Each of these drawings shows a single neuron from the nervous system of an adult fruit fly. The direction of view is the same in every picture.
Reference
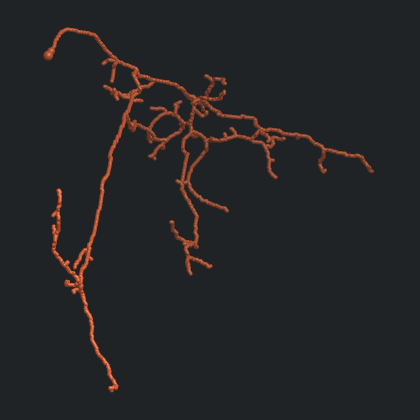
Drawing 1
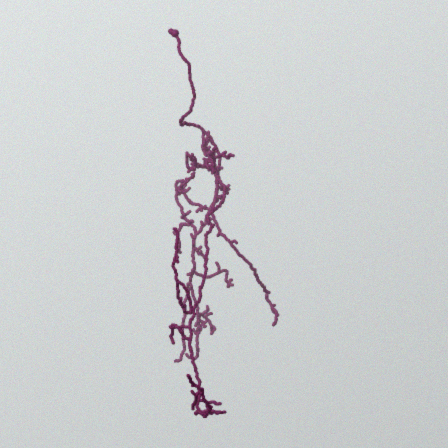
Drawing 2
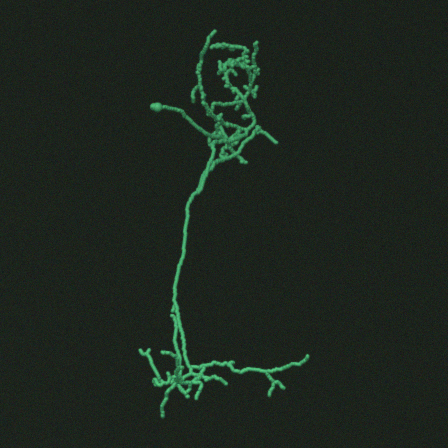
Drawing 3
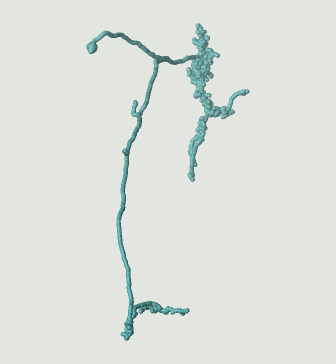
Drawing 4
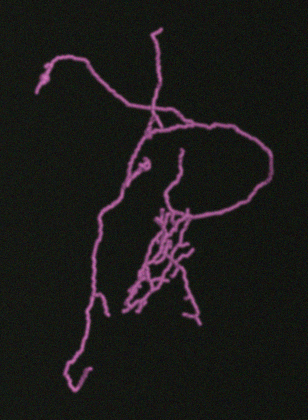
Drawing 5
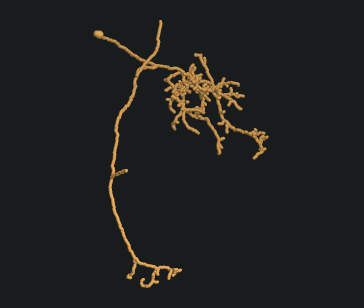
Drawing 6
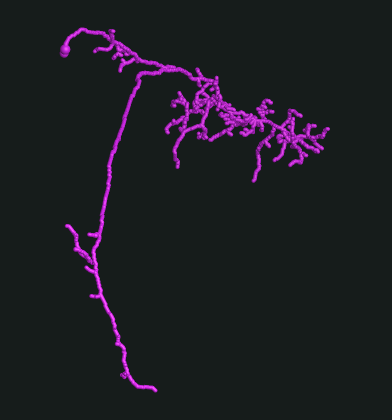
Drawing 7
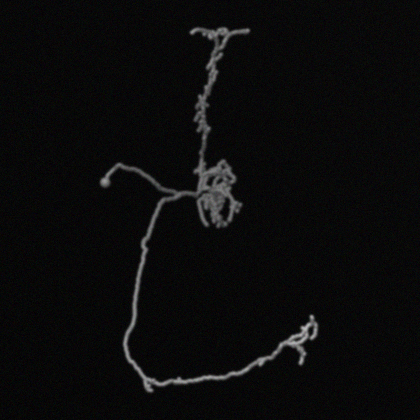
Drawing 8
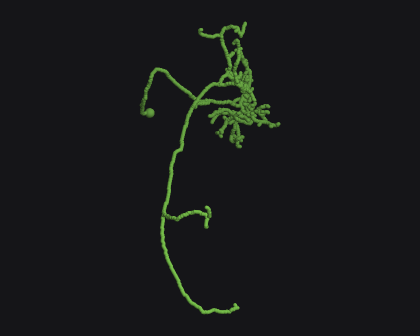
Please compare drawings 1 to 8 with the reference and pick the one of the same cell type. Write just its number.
6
